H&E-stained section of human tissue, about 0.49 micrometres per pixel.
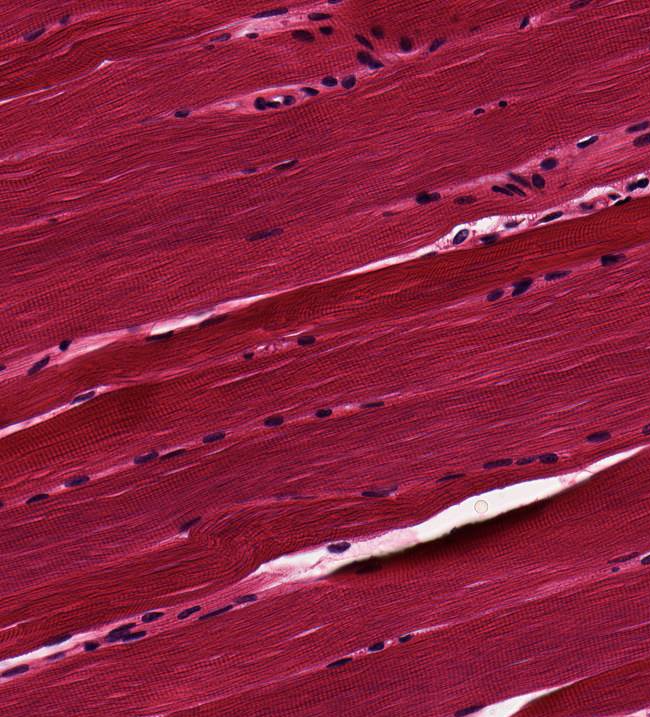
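Skeletal muscle: long parallel fibres fill the field, running diagonally from lower left to upper right, with fine cross-striations across them. They run straight and unbranched, with no intercalated discs, and most nuclei are flattened, elongated and tucked along the fibre borders rather than centrally.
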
